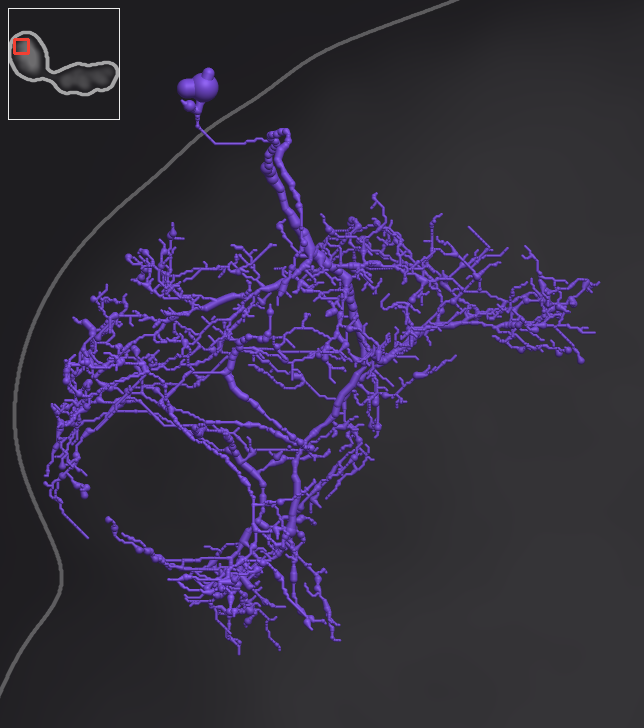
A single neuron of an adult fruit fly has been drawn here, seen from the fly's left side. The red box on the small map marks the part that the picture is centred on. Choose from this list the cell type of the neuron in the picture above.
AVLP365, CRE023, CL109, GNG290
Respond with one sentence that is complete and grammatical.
Among cell types, the one for this neuron is CRE023.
